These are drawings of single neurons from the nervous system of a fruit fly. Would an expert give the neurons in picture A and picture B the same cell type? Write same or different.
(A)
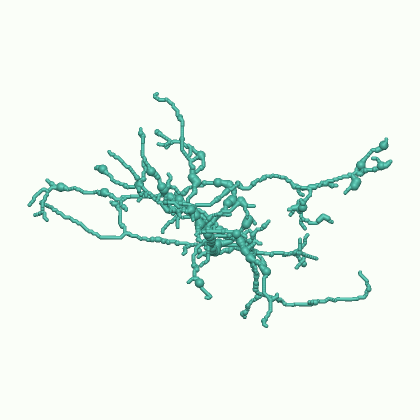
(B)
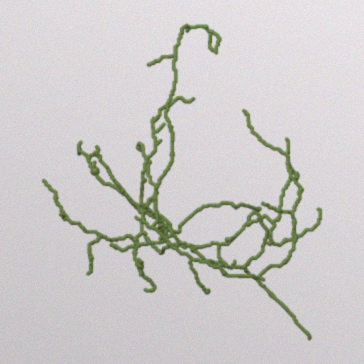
different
